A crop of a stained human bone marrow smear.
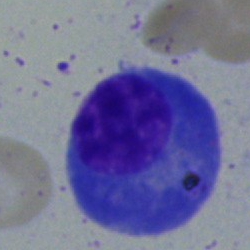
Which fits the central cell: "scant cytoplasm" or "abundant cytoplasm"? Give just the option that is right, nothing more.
Abundant cytoplasm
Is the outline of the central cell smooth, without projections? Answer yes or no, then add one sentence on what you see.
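Yes. The cell outline is smooth and round to slightly oval.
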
